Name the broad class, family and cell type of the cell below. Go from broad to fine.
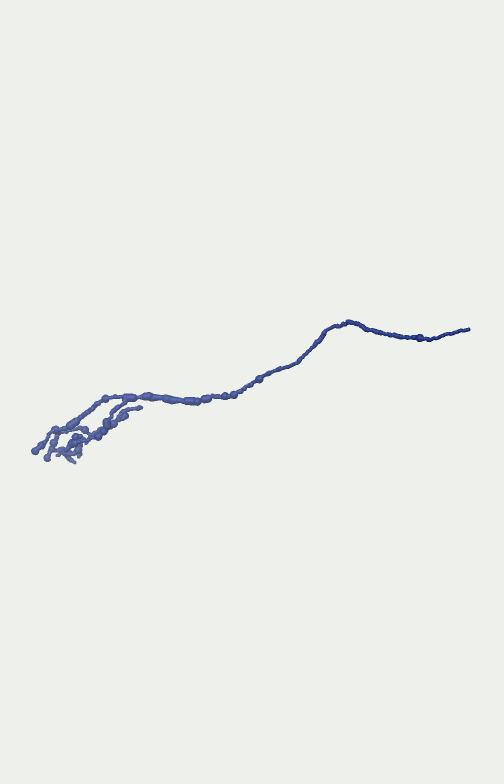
sensory neuron entering the nerve cord; class mechanosensory tactile; SNta18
